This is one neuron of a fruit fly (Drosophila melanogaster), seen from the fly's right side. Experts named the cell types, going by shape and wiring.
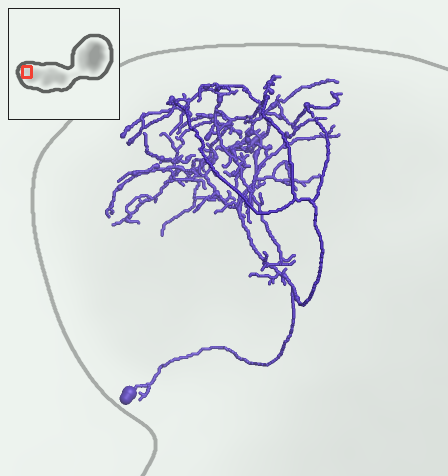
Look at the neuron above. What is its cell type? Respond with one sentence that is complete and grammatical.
The cell type of the neuron here is INXXX377.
